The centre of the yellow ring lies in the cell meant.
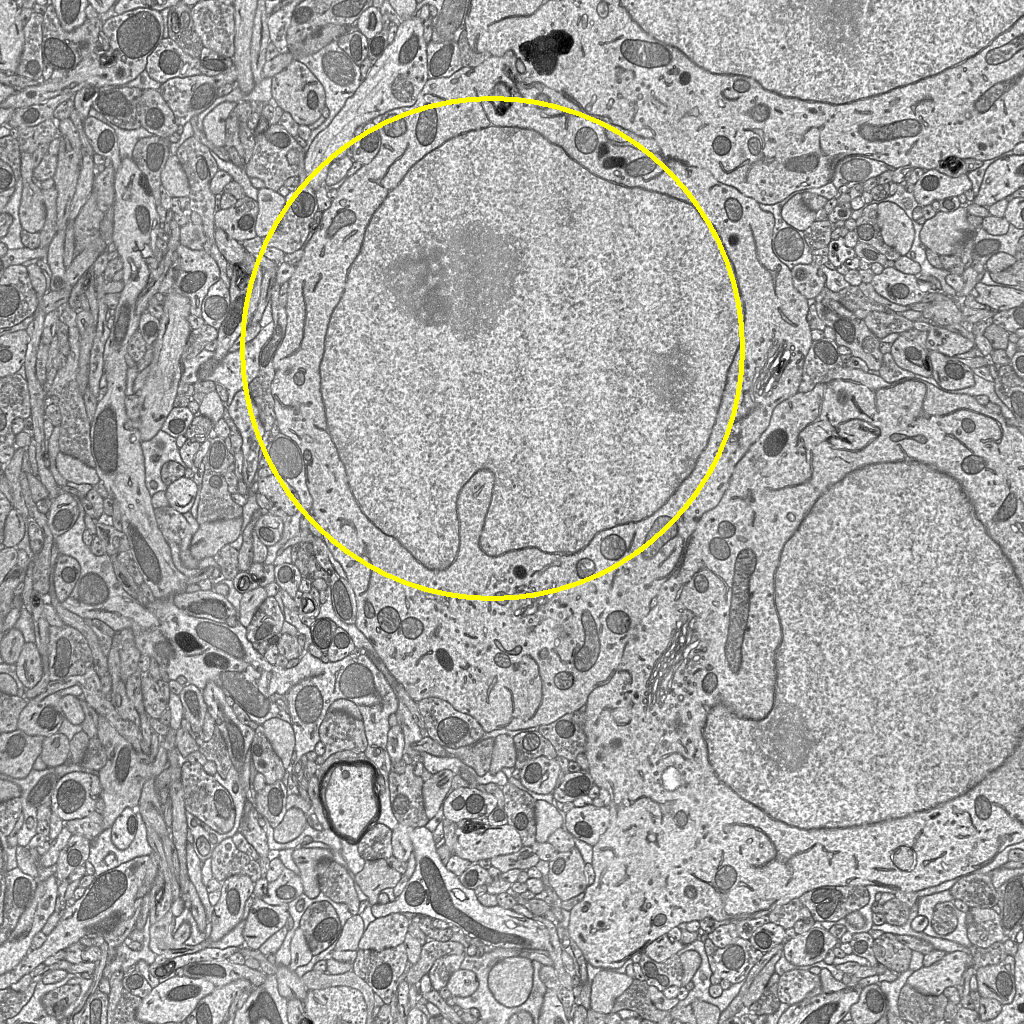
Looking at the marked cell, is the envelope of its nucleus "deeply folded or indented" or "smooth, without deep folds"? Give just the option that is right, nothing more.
Deeply folded or indented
